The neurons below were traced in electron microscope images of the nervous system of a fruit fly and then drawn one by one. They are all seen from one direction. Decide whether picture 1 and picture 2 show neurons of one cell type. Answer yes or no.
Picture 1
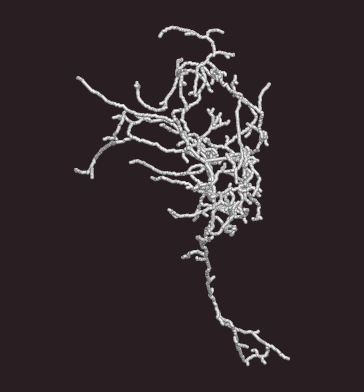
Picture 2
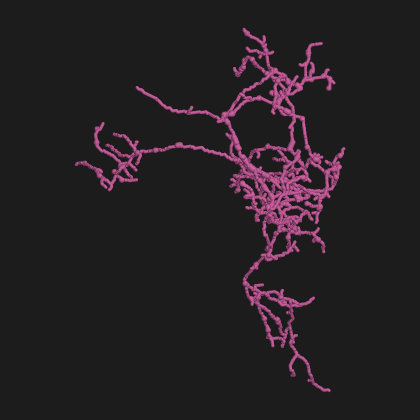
no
